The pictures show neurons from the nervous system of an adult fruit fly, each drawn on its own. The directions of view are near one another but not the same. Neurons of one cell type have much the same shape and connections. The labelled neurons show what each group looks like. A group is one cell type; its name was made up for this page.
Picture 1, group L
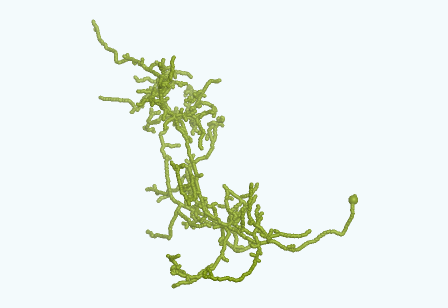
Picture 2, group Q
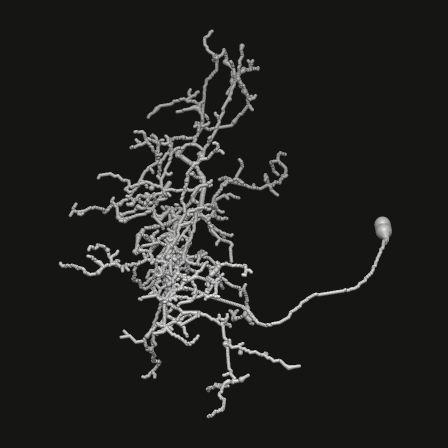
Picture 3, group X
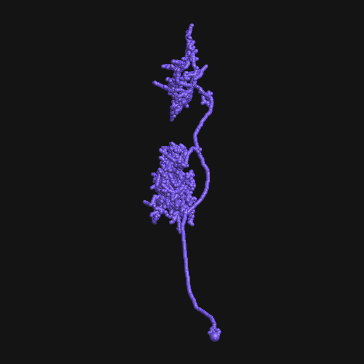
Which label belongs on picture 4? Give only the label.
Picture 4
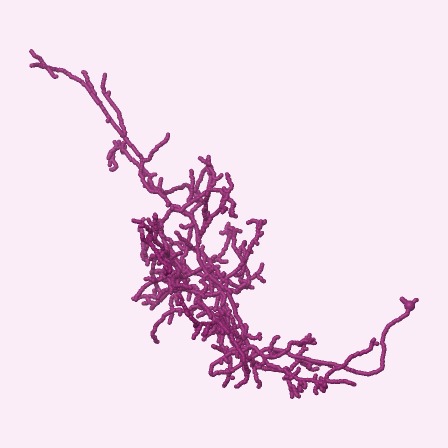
group Q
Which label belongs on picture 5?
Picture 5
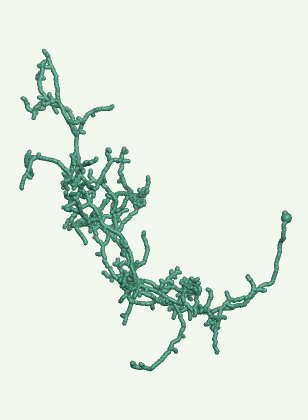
group L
